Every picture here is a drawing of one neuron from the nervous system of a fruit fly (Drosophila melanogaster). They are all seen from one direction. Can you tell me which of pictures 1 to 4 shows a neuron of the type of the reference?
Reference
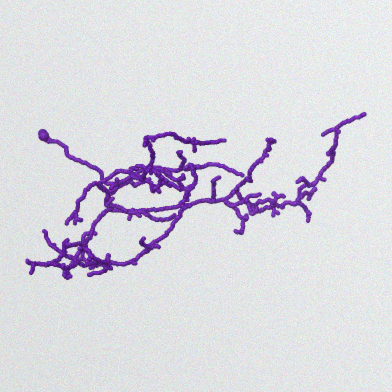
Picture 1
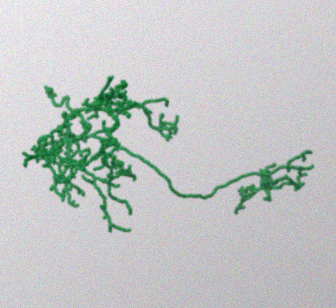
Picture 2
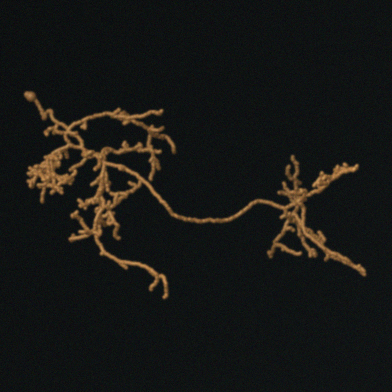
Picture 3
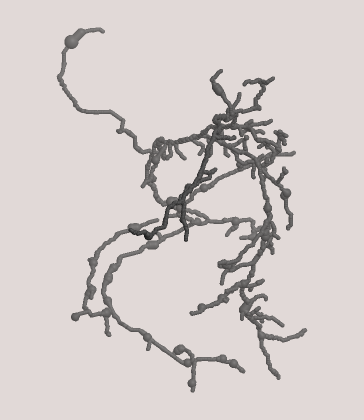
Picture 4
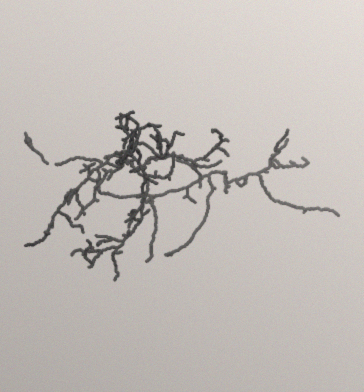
Picture 4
